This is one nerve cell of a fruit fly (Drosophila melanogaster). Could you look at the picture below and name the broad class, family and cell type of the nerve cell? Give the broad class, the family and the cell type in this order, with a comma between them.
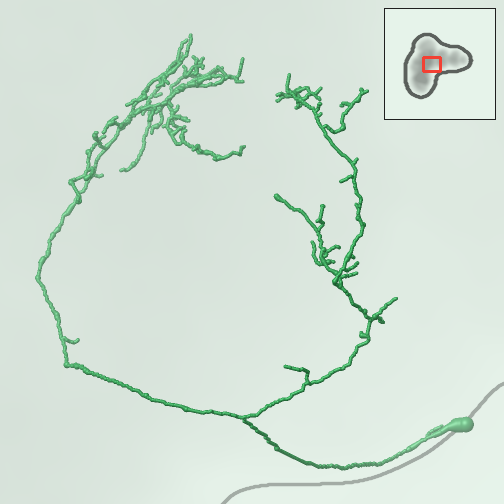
nerve-cord intrinsic neuron, hemilineage 19A, IN19A082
